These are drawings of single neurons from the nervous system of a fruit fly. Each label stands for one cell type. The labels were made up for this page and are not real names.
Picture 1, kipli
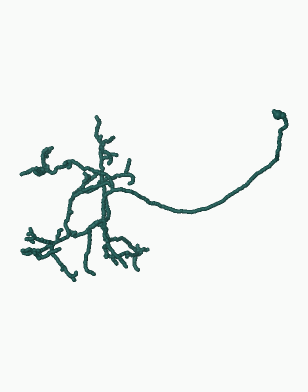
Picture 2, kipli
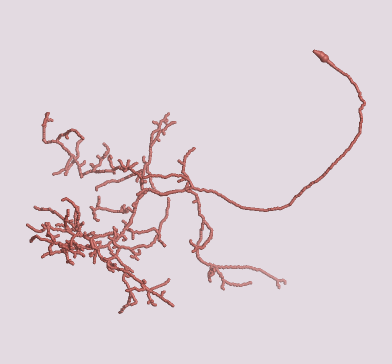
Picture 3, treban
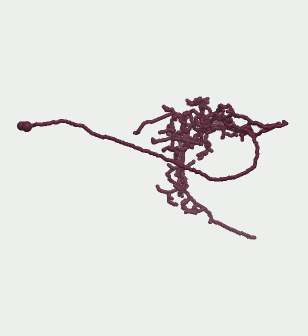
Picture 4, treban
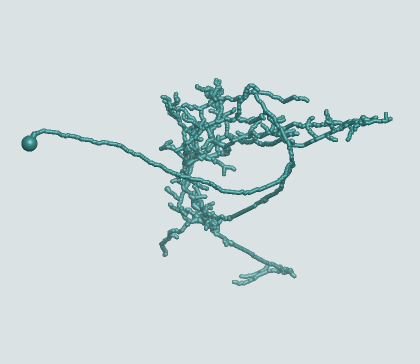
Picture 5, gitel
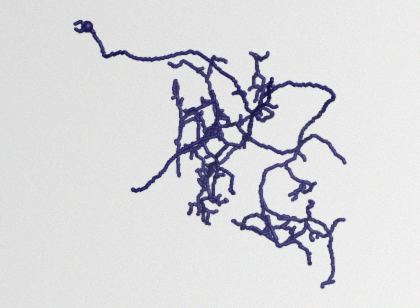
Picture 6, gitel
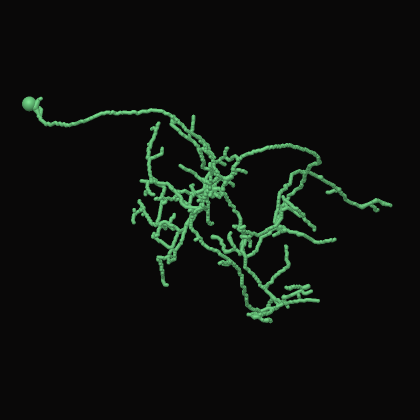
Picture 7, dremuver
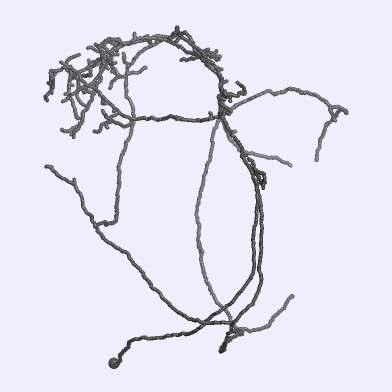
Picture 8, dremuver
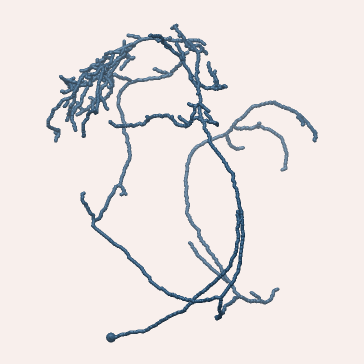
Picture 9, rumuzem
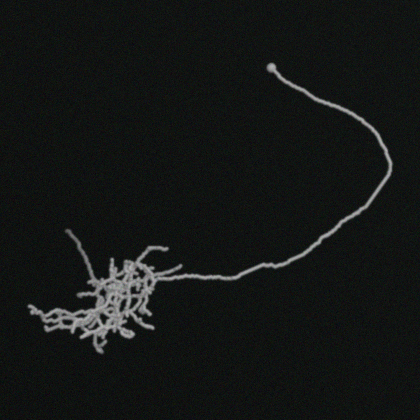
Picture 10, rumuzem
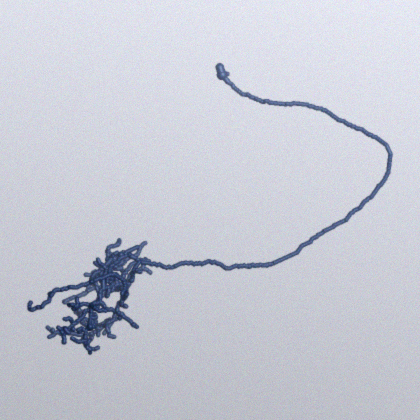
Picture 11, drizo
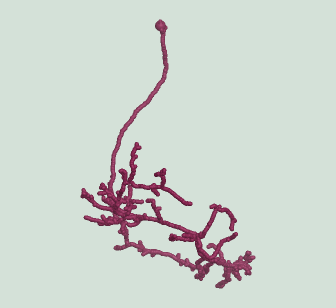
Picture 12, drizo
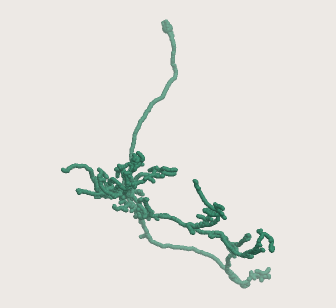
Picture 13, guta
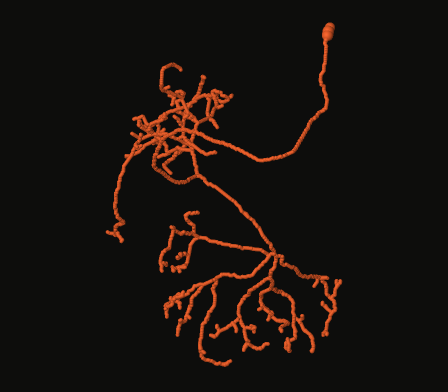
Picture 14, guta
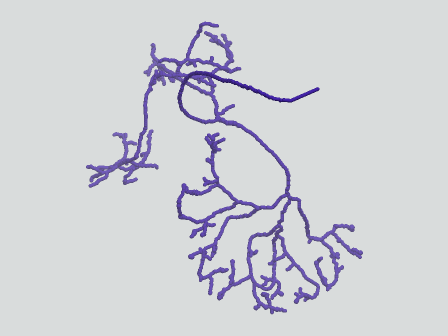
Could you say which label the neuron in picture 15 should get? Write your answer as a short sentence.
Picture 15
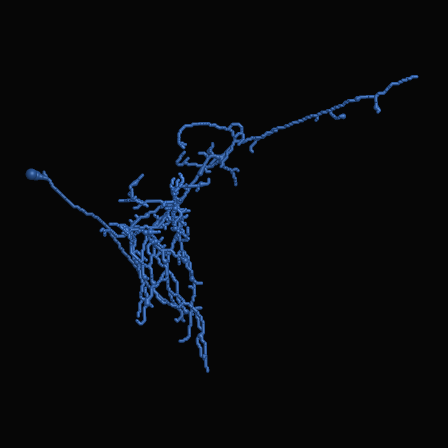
It belongs to treban.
